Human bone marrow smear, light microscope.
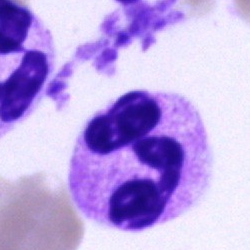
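Segmented neutrophil, the central cell of this stained human bone marrow smear. Notice that no nucleoli show in the nucleus. Its cytoplasm is abundant and pale lilac-pink, with fine, small lilac granules scattered through it, and you will find no vacuoles there.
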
